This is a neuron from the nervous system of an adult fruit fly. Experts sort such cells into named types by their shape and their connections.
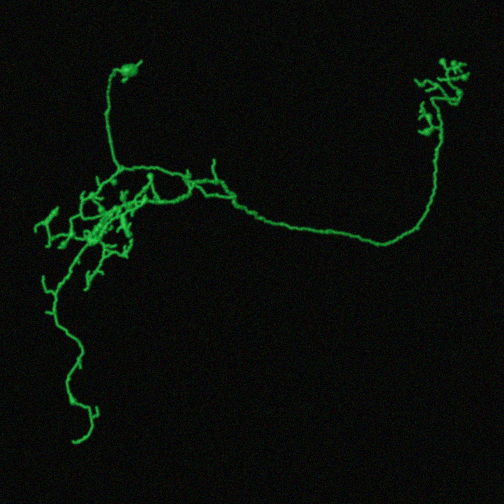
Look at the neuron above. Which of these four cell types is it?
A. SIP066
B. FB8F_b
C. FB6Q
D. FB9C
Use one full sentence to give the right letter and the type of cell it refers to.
Option D, the cell type FB9C, describes the neuron.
